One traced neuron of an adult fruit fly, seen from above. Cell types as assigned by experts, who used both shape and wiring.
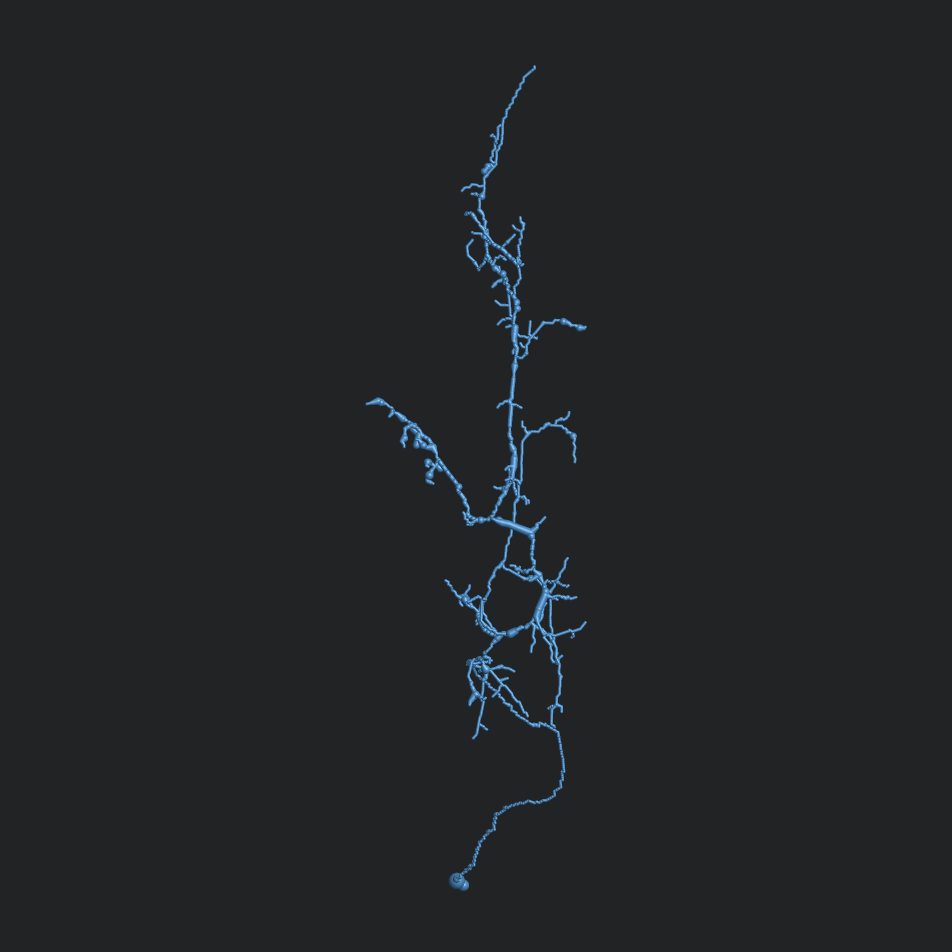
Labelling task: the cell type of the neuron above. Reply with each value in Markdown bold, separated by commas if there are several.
**IN03B066**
